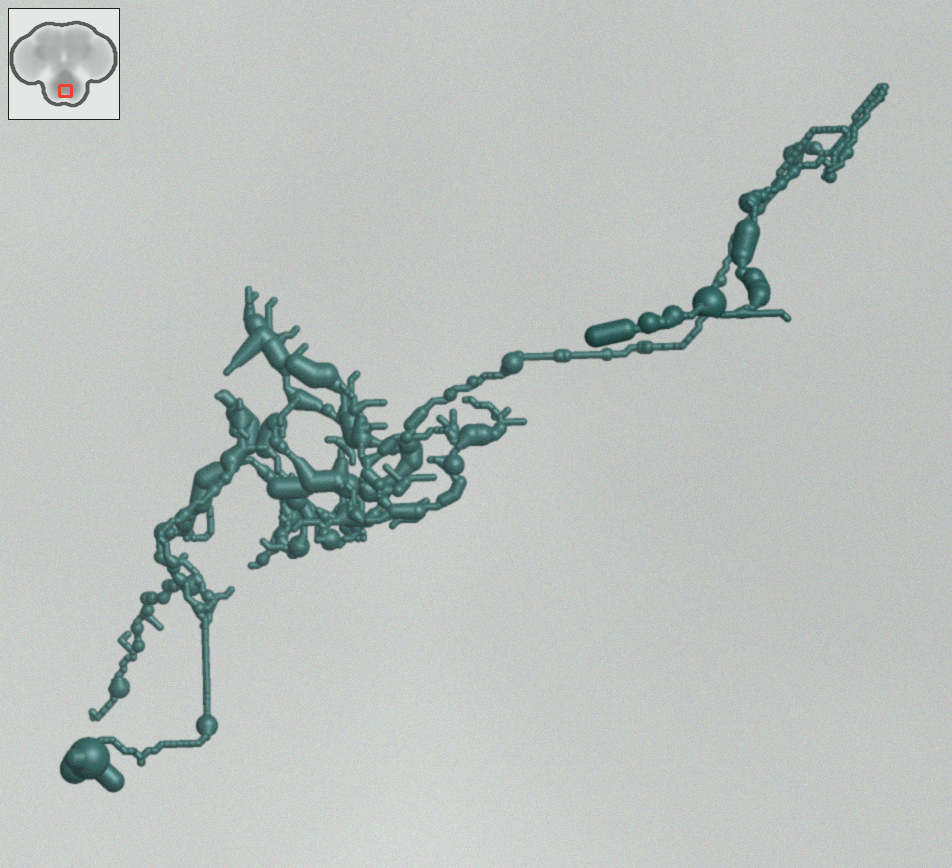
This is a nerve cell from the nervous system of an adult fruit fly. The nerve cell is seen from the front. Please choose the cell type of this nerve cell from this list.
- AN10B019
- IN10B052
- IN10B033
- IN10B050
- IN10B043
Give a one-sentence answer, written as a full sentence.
This nerve cell is typed as IN10B043.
